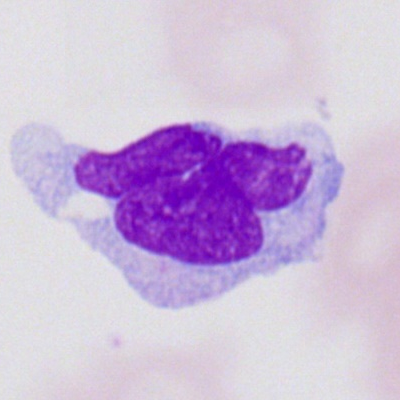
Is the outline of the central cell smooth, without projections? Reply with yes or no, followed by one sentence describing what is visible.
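No. The cell outline is irregular, with uneven bulges and a pointed corner rather than a smooth round edge.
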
